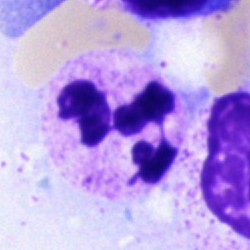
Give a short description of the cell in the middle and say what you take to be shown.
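Checking shape first, the cell is round with a smooth outline. Next, the chromatin: dark purple and coarsely clumped. Then nucleoli: none are visible. The cell is a segmented neutrophil.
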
